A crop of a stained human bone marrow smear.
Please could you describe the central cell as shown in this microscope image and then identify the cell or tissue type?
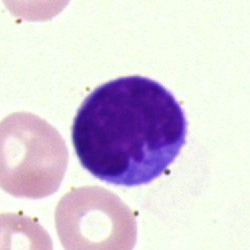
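Most of the cell is taken up by the nucleus. On its lower-right edge, where it meets the cytoplasm, there's a small notch. The chromatin looks dense, dark purple and coarsely clumped. Only a scant crescent of cytoplasm shows, at the lower right. My answer: a lymphocyte.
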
